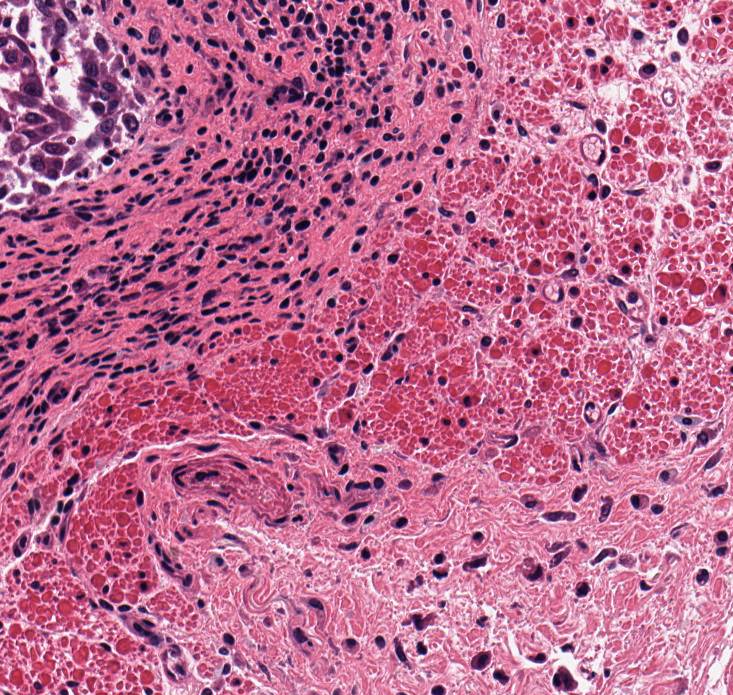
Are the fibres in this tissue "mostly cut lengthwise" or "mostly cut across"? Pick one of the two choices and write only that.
Mostly cut across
